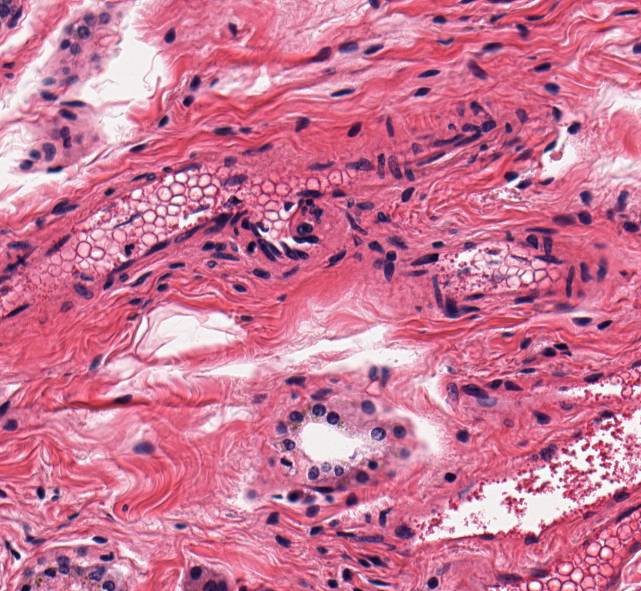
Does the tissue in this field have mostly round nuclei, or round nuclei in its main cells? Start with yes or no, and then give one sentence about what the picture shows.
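No. Elongated, dark, spindle-shaped nuclei lie scattered between the collagen bundles.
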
